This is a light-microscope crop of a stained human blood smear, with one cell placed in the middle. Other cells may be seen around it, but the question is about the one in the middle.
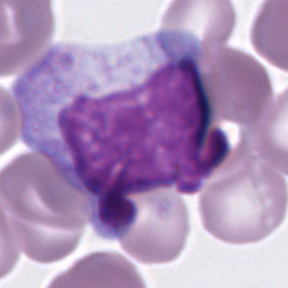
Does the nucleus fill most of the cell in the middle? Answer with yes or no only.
No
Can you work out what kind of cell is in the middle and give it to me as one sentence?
The cell nearest the centre of this crop is a myelocyte.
